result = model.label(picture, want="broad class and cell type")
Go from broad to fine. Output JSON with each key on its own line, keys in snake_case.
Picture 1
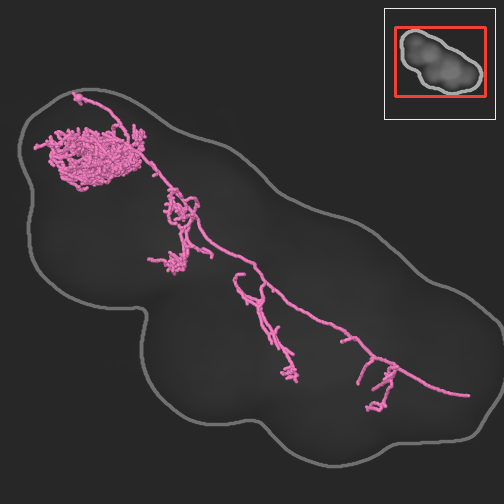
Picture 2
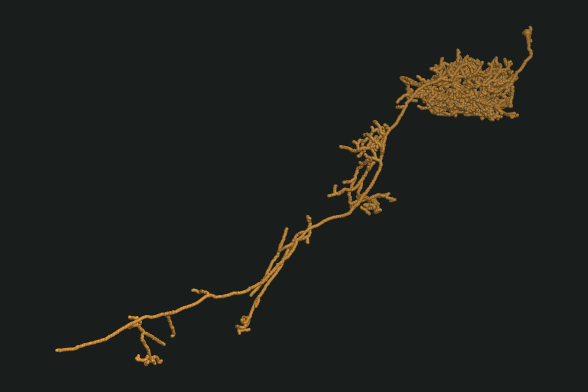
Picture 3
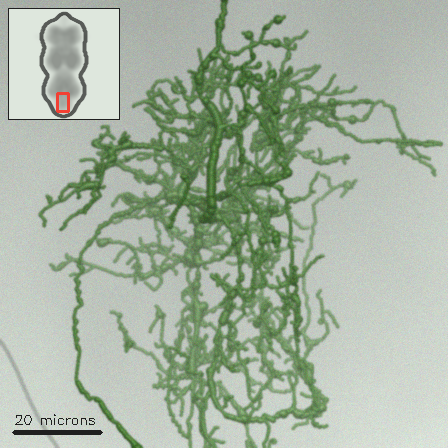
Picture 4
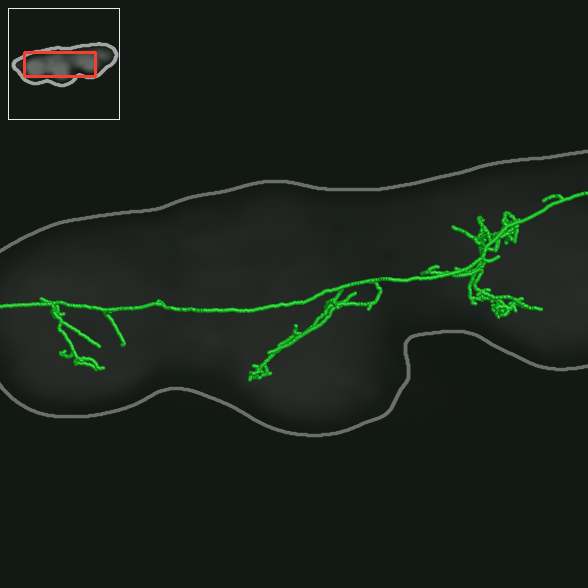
{
 "broad_class": "ascending neuron",
 "cell_type": "ANXXX074"
}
